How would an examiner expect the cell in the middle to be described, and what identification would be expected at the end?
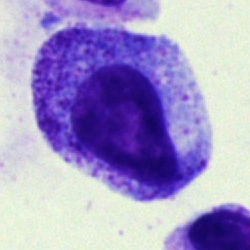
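Look first at the nucleus, off-centre toward the lower right. Its chromatin stains deep purple and looks fairly dense. The cytoplasm is abundant and pale bluish-lilac, its granules packed most densely along the left side. What you are looking at is a promyelocyte.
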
